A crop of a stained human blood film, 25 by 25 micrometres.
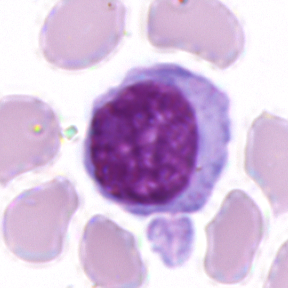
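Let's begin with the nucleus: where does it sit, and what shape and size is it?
Off-centre, toward the left side of the cell; it is round, about 11 micrometres across, and fills about 60% of the cell's area.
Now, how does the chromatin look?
Coarse and clumped, with dark purple masses separated by paler patches.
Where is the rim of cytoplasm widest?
On the right side, and the cell's outer edge is slightly uneven rather than smoothly circular.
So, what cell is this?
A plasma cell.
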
